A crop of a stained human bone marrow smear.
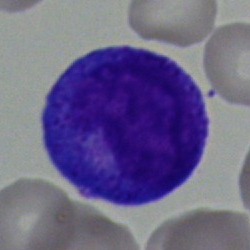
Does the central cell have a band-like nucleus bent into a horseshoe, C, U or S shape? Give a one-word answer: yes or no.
No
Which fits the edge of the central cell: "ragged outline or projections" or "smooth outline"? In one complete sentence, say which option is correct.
The cell is bounded by a smooth edge without blebs or tags.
